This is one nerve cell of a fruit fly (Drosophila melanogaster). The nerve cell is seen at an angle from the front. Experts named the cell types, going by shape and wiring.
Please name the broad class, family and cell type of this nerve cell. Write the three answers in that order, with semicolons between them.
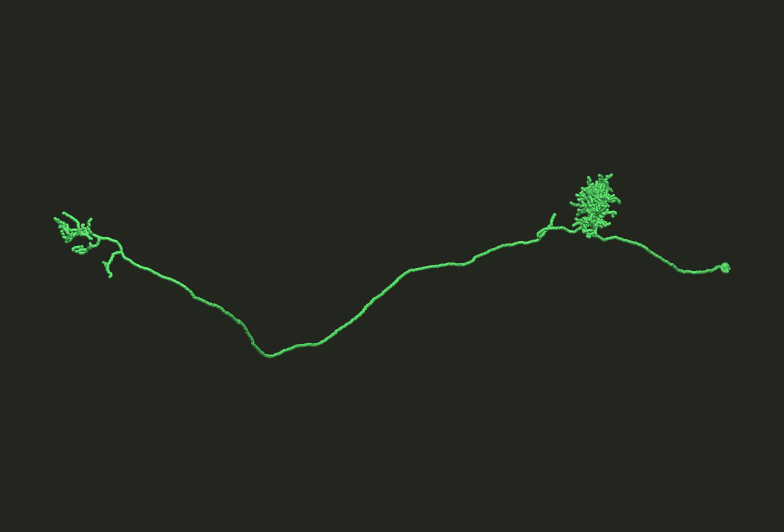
ascending neuron; hemilineage 07B; AN07B036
